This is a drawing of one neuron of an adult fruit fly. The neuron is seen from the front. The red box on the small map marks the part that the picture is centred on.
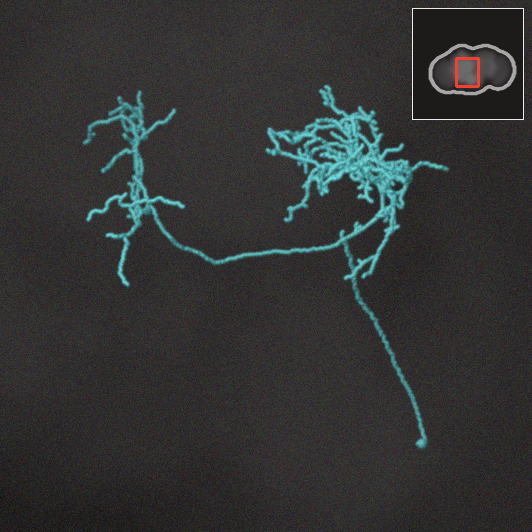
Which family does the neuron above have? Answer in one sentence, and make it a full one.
It is hemilineage 07B that names the family of this neuron.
